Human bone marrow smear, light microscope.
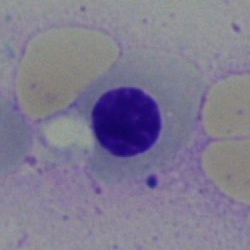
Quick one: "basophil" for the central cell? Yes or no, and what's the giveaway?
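Dense chromatin of almost uniform deep purple, with no nucleolus visible, goes with erythroblast.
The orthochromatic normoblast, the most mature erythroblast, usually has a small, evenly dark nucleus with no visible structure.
No granules appear in the pale zone around the nucleus, for erythroblast and against basophil.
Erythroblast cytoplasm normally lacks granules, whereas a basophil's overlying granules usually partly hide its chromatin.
That zone is pale grey rather than deep blue, which also sides with erythroblast.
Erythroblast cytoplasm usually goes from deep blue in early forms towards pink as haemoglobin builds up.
The outer border, not sharply traceable, and the small round dark purple dot apart from the nucleus, below right, favour neither. The cell is therefore an erythroblast, not a basophil.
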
